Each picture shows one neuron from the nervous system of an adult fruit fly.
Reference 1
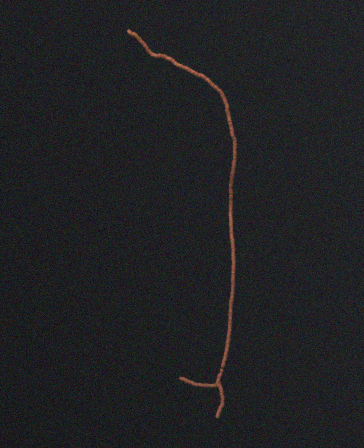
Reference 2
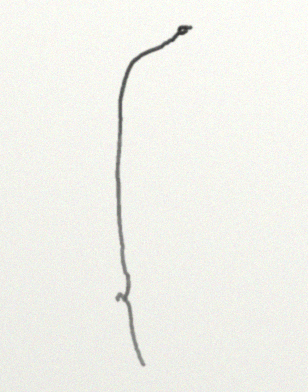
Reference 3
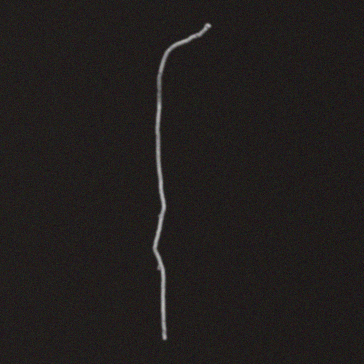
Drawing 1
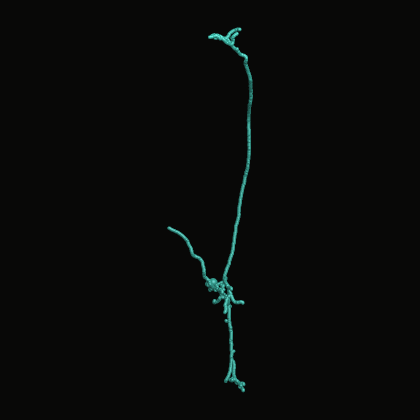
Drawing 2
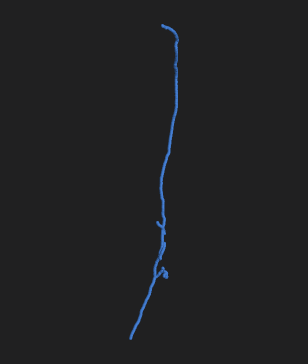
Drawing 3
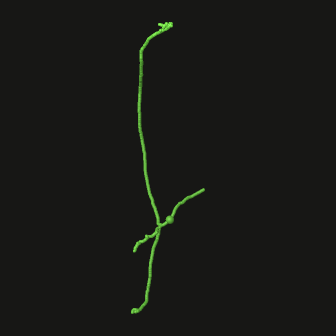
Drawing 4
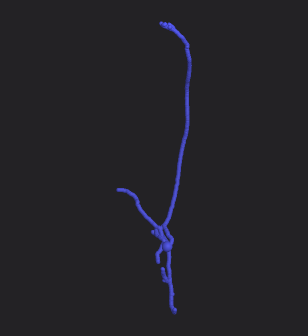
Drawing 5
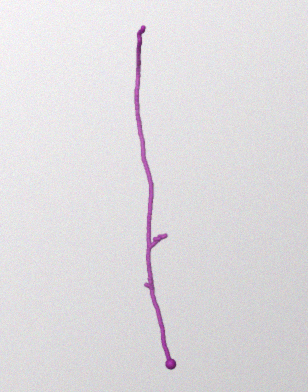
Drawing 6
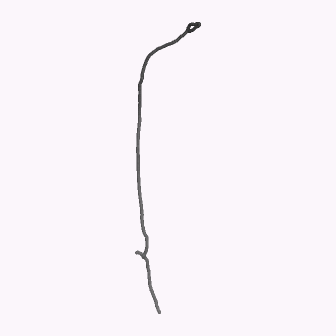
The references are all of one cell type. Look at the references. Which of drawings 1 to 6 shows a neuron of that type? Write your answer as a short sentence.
Drawing 6 is of the same cell type.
